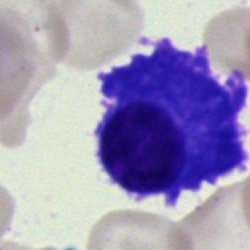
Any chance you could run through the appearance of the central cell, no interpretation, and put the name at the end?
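Notice the ragged border, with lots of small pointed projections all the way round. The nucleus is off-centre, over toward the lower left, and stains a dense, very dark purple. Cytoplasm's a deep blue. That's a plasma cell.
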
